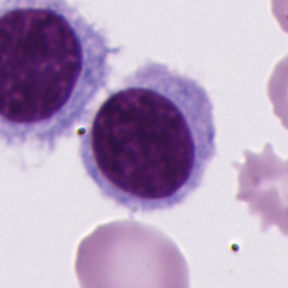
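Hairy cell, central. Border fringed all round with fine, hair-like cytoplasmic projections. Nucleus round to oval, no indentation, off-centre; widest band of cytoplasm at upper right. No visible granules in the cytoplasm.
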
